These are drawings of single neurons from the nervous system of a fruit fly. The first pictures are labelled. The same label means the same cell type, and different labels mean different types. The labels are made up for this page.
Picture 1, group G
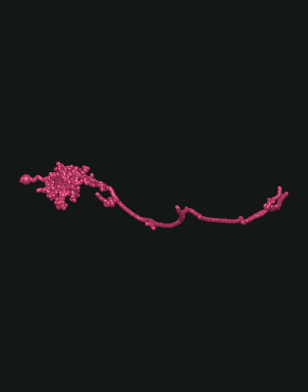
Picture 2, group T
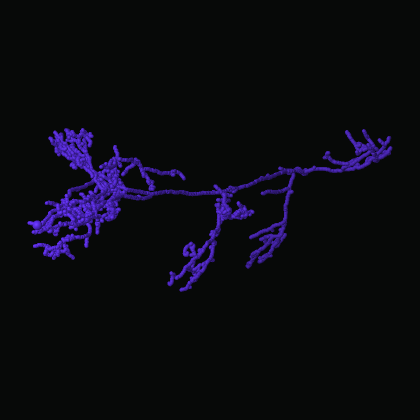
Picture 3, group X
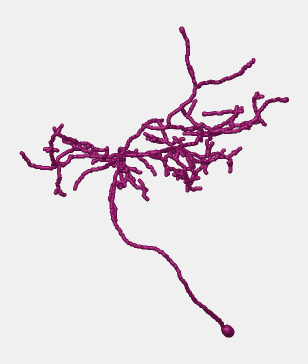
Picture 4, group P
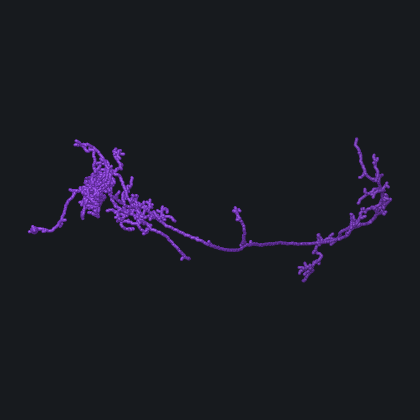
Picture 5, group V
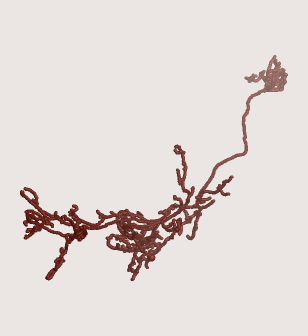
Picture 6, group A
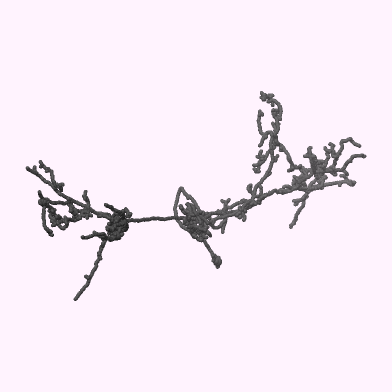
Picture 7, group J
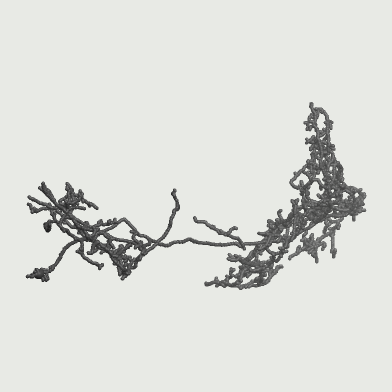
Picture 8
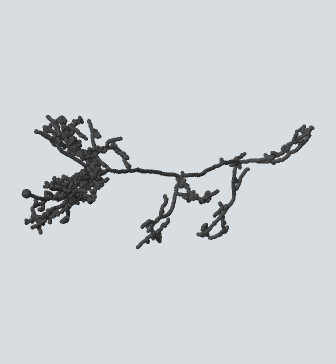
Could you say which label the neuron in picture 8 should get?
group T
